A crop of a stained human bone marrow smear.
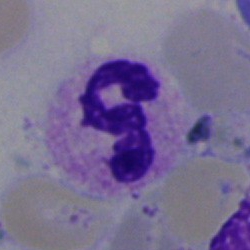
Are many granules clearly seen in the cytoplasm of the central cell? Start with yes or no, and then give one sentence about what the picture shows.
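Yes. Fine pinkish-lilac granules are spread through the cytoplasm.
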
